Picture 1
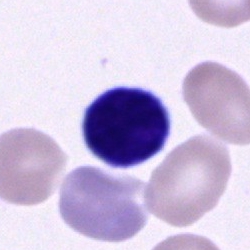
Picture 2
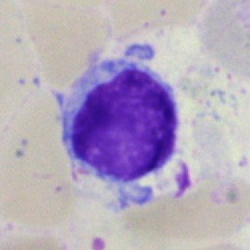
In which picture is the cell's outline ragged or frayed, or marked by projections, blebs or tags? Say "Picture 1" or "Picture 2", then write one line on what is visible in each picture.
Picture 2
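What picture 1 shows: The cell has a round, smooth outline.
What picture 2 shows: The cell outline is irregular, with small bluish blebs at the top and bottom.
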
